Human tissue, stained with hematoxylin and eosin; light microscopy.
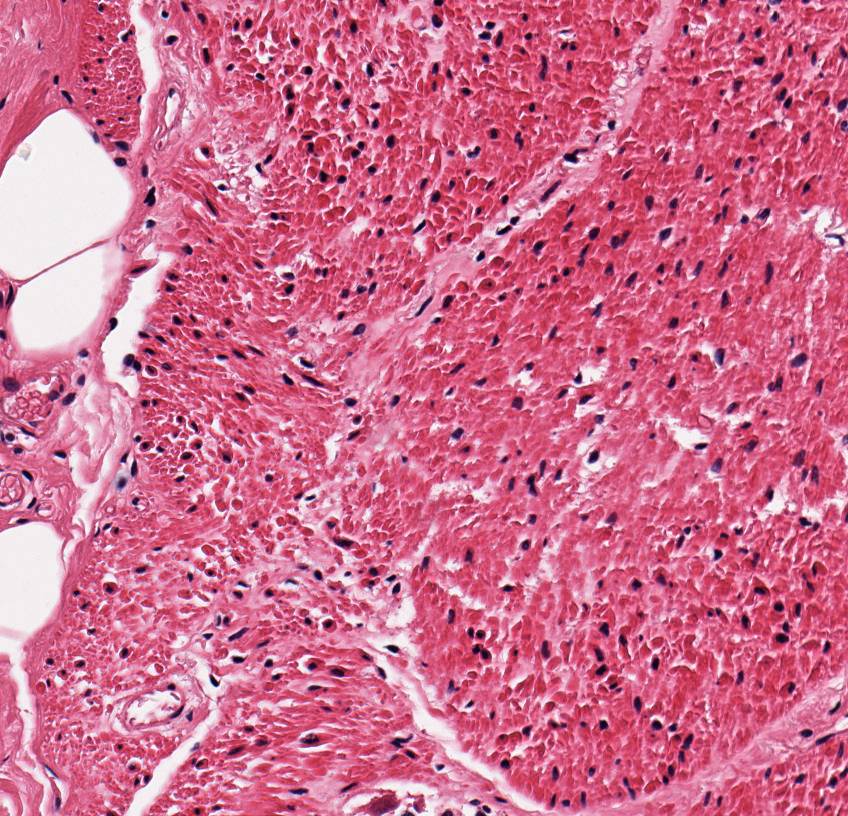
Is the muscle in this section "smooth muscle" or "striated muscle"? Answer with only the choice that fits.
Smooth muscle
